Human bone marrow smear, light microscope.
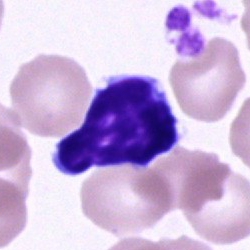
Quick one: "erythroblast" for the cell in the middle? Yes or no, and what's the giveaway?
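Cytoplasm: a very thin blue rim at the edges, leaving mostly nucleus; this favours lymphocyte and, by colour, tells against a late erythroblast.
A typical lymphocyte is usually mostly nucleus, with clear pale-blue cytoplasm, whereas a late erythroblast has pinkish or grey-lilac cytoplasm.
Nucleus: very dark purple with a few small paler patches near its centre, favouring lymphocyte.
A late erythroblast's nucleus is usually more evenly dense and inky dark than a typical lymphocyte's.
Outline angular and irregular, upper edge slightly ragged and fringed, no distinct granules: none of these decides. Verdict: lymphocyte, not erythroblast.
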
